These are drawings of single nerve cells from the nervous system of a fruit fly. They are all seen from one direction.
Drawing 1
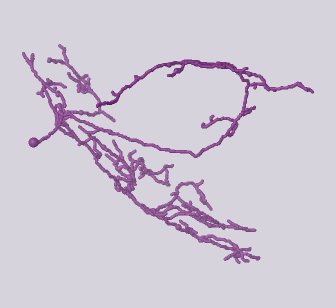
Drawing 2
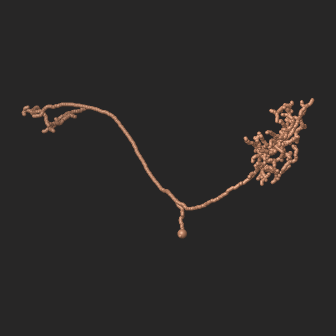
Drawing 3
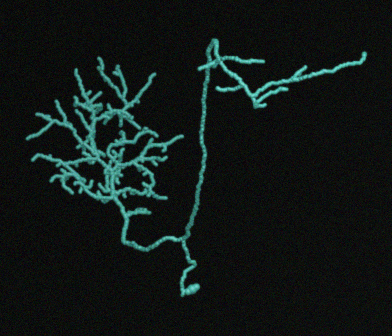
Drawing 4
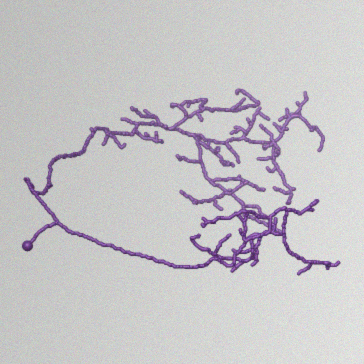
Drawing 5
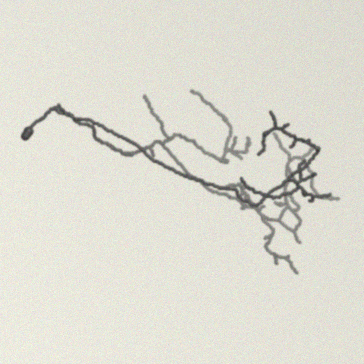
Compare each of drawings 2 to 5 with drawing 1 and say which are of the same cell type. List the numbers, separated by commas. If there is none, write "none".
4, 5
